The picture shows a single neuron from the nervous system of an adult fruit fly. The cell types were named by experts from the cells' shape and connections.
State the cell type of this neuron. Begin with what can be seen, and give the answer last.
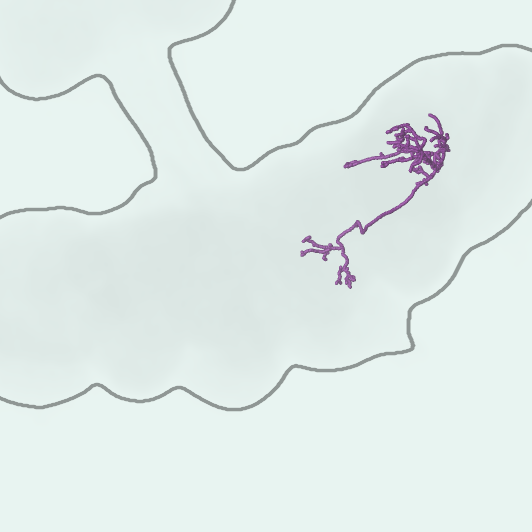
As drawn here it is about as wide as it is tall. It is a central-brain intrinsic neuron. The cell type is CB4209.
